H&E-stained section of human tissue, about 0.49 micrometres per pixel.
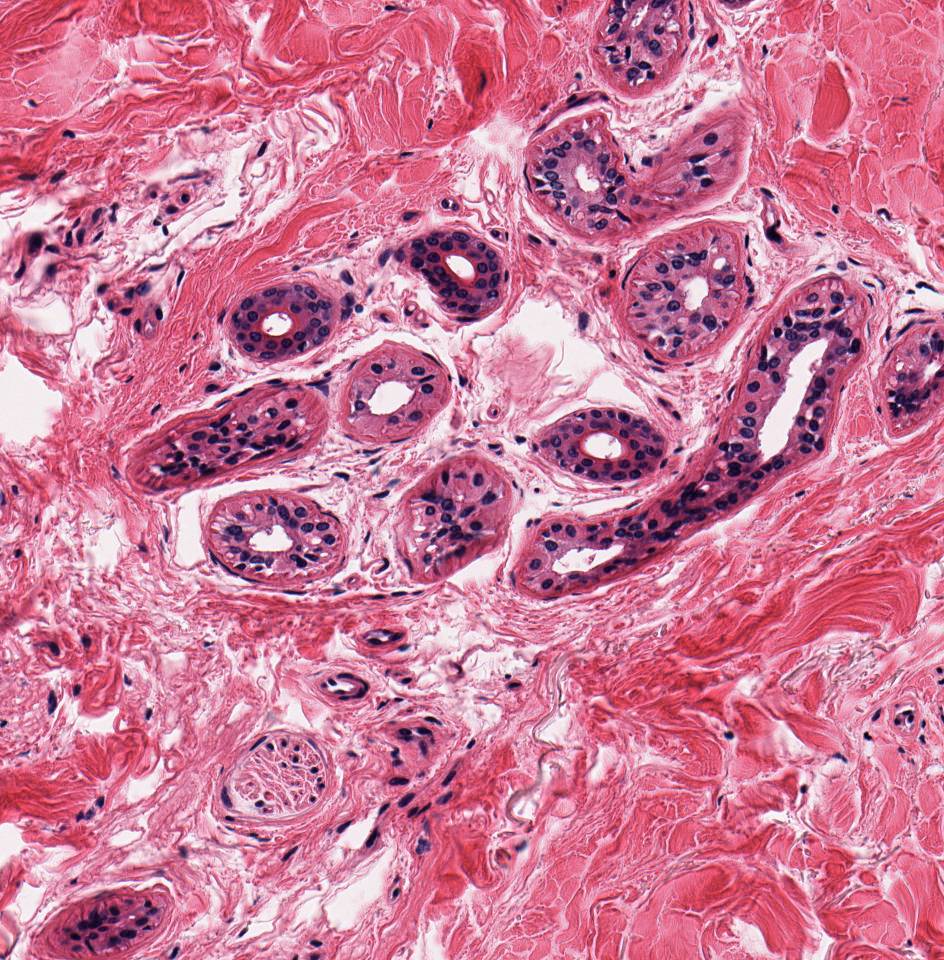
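Skin of the suprapubic region: about a dozen tubule profiles cluster mid-field, most with a small, central, empty lumen edged by a bright pink rim. The cluster lies in looser, paler connective tissue ringed by dense, deep pink collagen bundles. Below and left lies a small bundle of pale wavy fibres with elongated nuclei in a thin sheath.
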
